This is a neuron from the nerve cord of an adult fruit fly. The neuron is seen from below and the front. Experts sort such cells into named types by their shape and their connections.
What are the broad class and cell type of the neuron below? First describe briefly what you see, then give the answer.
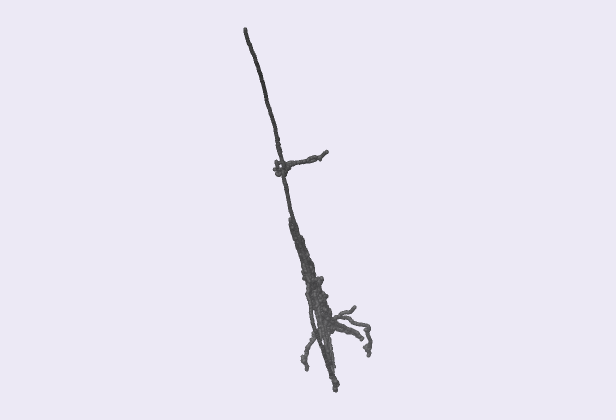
In this view it is more than twice as tall as it is wide. Its broad class is ascending neuron. It is of cell type ANXXX136.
